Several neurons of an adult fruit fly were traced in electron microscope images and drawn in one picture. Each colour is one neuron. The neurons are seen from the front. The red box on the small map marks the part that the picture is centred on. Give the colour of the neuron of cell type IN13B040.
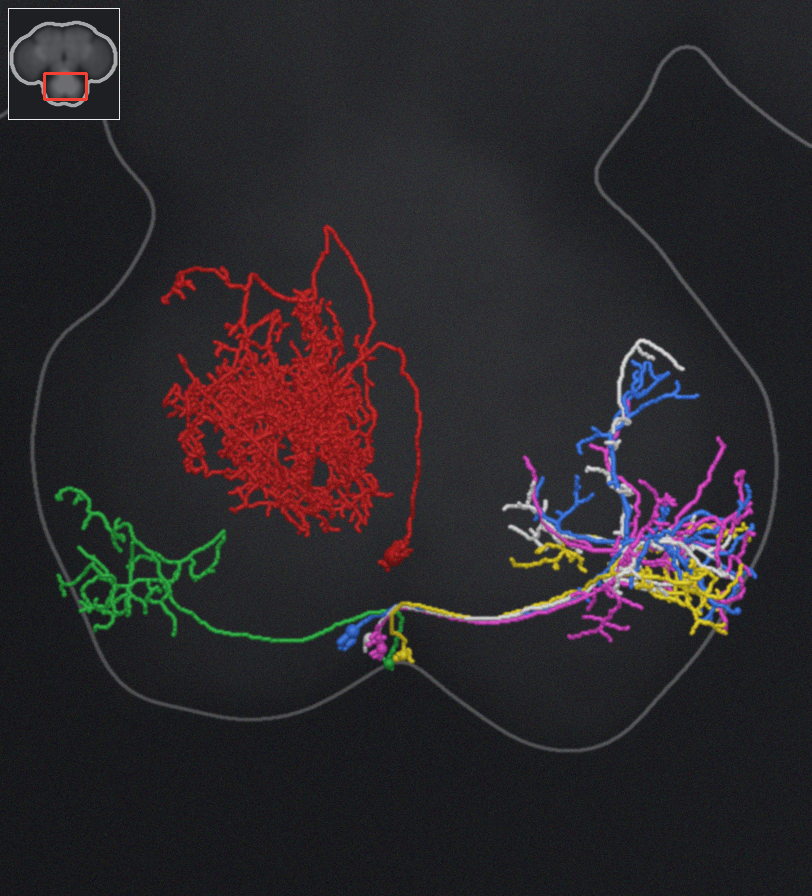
blue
